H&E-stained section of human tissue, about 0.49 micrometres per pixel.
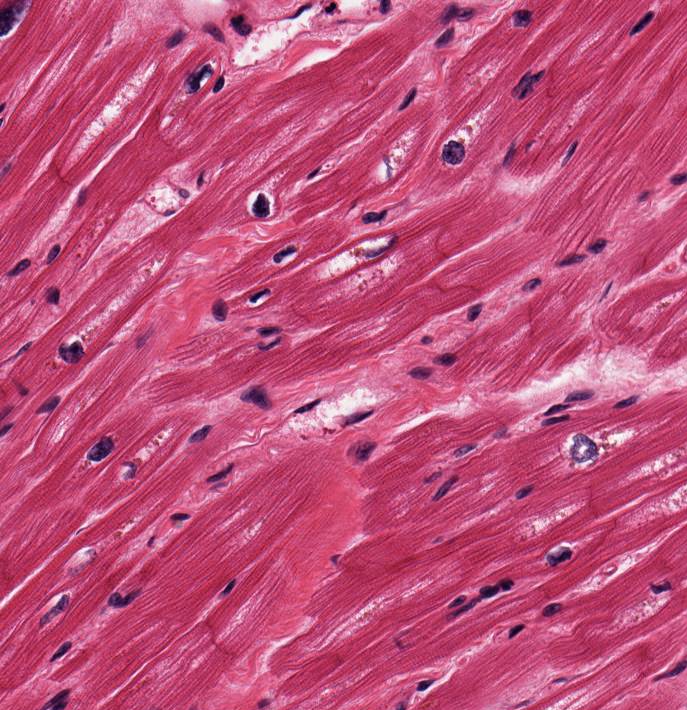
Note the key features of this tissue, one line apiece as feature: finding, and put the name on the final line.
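Fibres: branching and joining neighbouring fibres, not separate parallel cylinders
Nuclei: oval, central within the fibres
Perinuclear zones: pale and clear, at the ends of many central nuclei, holding small golden-brown granules
Fat cells: none anywhere in the field
Tissue: atrial appendage of the heart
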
